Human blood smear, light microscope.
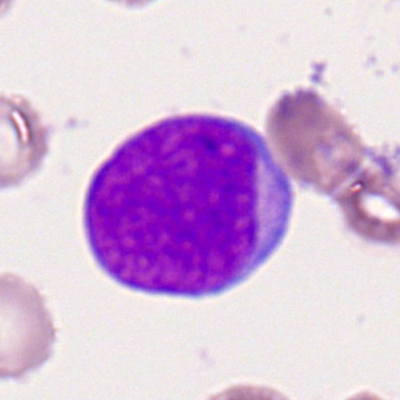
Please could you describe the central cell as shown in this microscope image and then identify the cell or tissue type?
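I see an outline that is round to slightly oval and smooth. The cytoplasm is scant and pale blue, showing mostly as a crescent on the right, and I make out neither granules nor vacuoles in it. I take this to be a myeloblast.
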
